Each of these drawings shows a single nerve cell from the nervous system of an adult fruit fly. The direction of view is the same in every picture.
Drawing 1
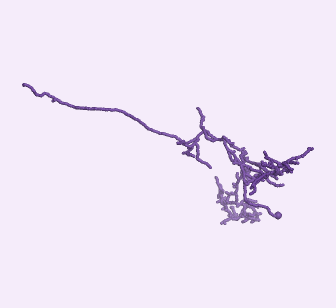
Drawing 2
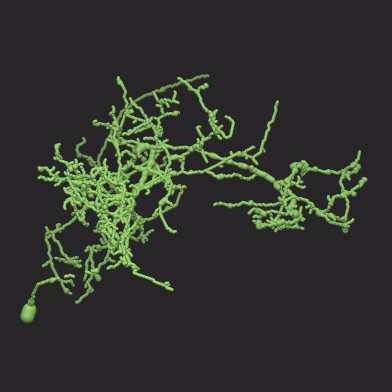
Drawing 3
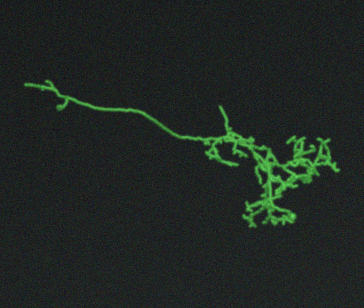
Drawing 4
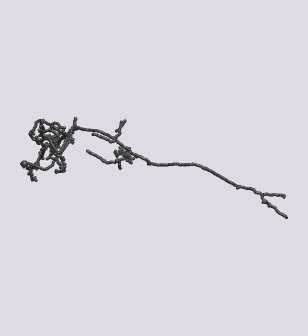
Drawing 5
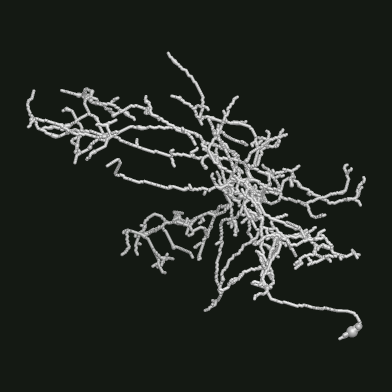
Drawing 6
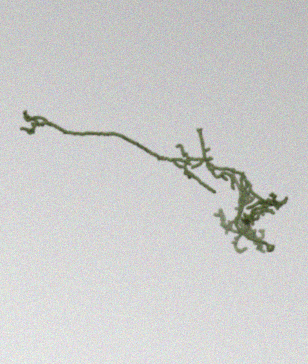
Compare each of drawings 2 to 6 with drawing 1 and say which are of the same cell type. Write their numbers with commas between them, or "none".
3, 4, 6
